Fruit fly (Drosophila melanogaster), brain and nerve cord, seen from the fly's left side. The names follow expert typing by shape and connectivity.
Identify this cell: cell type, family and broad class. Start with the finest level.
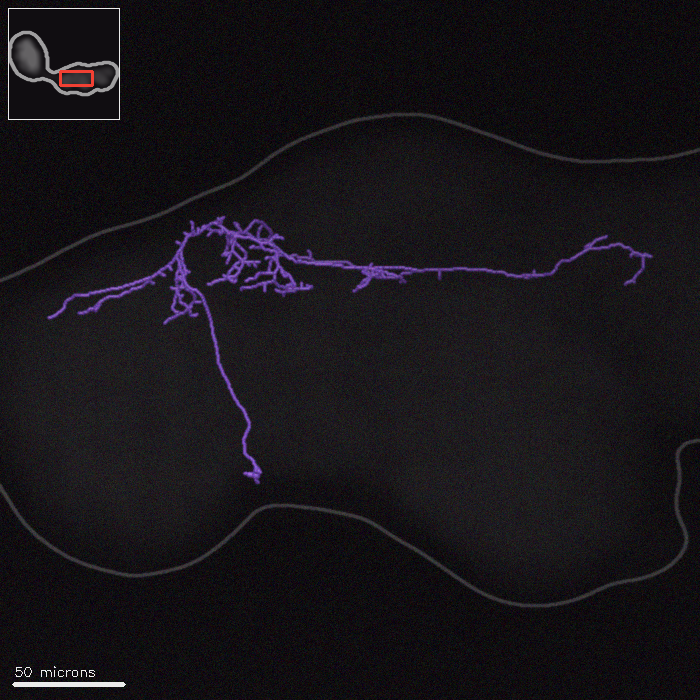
IN06A067_c; hemilineage 06A; nerve-cord intrinsic neuron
